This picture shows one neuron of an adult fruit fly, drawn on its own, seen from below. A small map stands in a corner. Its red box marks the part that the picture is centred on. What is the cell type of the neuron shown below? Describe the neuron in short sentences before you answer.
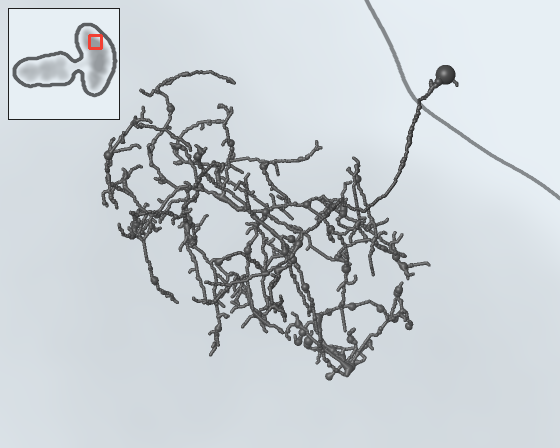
It is in the brain and does not reach the nerve cord. Its cell body lies at the upper right of the picture. It is a central-brain intrinsic neuron. It is of cell type CB3023.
